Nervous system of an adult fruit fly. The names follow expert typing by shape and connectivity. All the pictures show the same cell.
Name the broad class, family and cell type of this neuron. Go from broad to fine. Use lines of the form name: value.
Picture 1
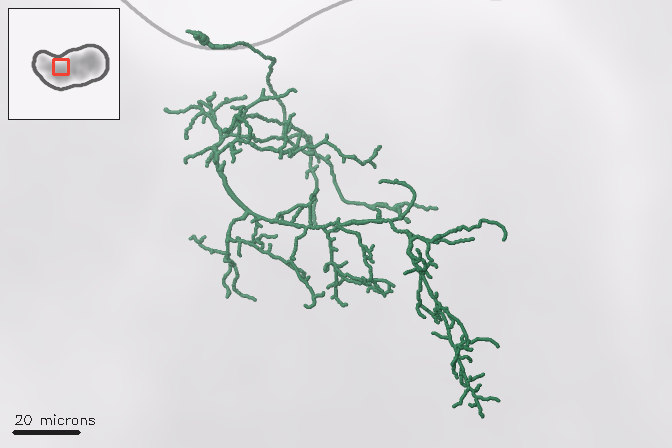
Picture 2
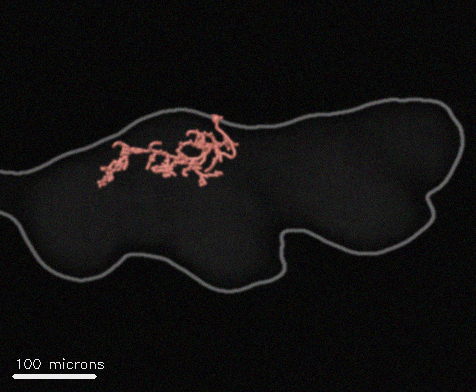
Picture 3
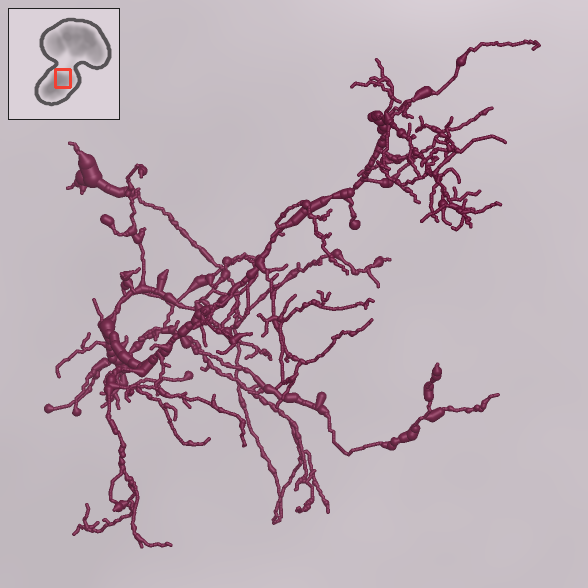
broad class: nerve-cord intrinsic neuron
family: hemilineage 11B
cell type: IN11B017_b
